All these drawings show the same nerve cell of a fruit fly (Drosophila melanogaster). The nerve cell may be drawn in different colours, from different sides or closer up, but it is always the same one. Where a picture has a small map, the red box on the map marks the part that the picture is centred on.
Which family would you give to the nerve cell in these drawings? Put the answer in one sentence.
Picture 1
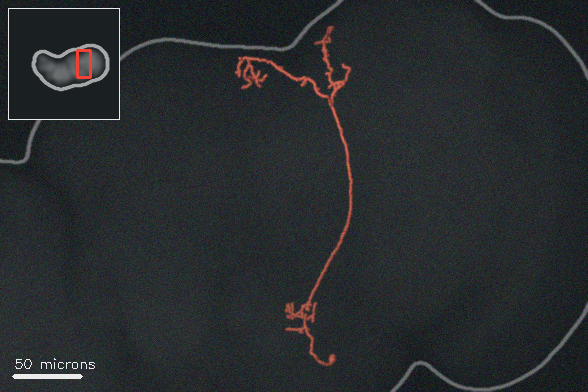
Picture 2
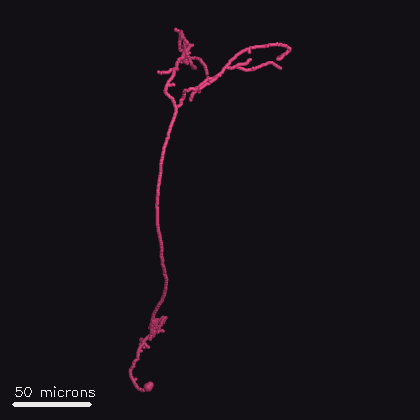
The family is hemilineage FLAa3.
